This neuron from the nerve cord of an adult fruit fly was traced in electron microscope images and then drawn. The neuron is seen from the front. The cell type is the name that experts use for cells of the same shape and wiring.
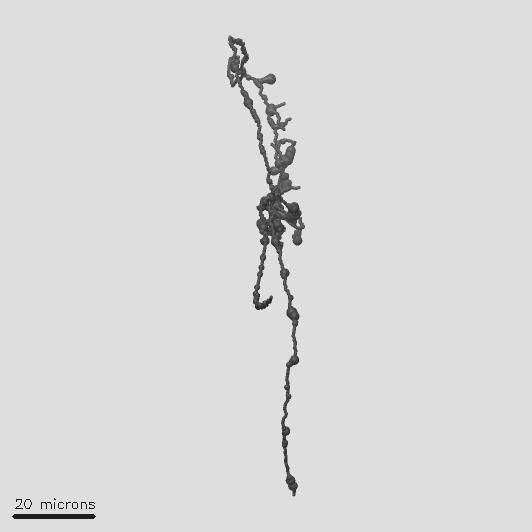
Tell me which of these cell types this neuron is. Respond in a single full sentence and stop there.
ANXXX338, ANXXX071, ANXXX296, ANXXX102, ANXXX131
On the level of cell type, this neuron is ANXXX338.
